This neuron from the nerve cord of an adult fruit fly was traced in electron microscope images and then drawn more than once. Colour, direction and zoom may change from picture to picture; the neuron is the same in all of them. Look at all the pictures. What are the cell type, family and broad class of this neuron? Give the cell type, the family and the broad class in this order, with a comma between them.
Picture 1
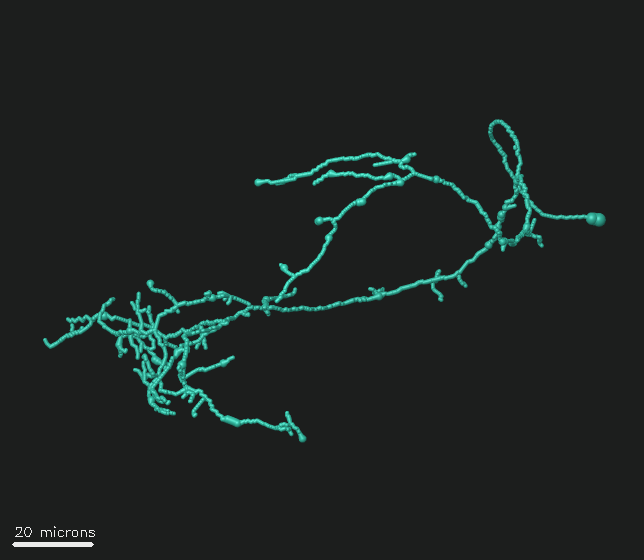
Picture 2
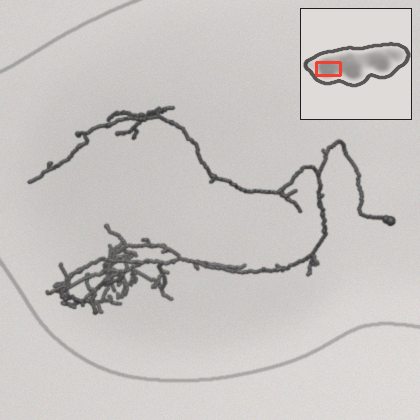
IN03A094, hemilineage 03A, nerve-cord intrinsic neuron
